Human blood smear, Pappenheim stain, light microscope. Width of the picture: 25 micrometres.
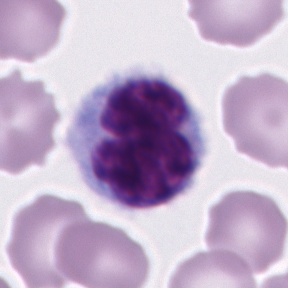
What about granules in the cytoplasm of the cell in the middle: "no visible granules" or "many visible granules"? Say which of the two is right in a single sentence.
Not a single granule can be seen in its cytoplasm.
